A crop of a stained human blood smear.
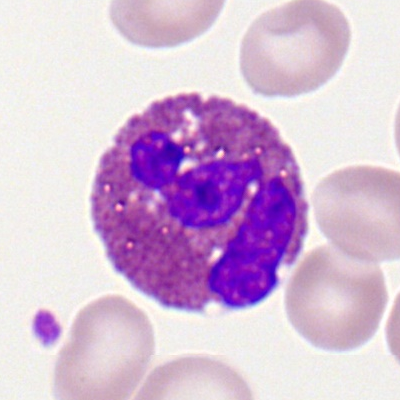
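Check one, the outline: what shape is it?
Round and smooth.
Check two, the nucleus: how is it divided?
Into three connected lobes.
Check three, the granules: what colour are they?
Pinkish-mauve.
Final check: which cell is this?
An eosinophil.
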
